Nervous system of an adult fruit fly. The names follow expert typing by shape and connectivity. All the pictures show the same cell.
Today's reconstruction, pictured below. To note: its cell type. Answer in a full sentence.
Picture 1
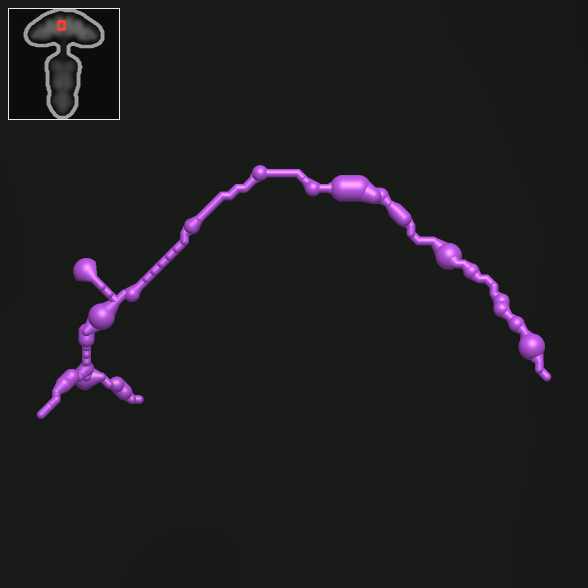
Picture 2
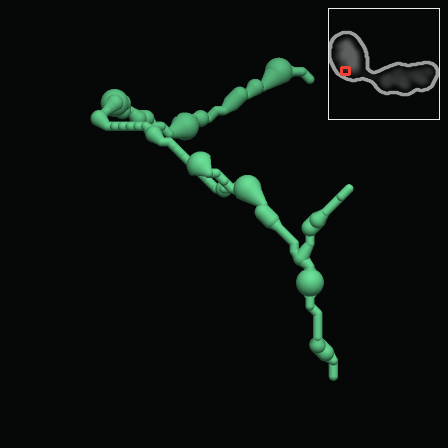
The cell type is BM_Hau.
